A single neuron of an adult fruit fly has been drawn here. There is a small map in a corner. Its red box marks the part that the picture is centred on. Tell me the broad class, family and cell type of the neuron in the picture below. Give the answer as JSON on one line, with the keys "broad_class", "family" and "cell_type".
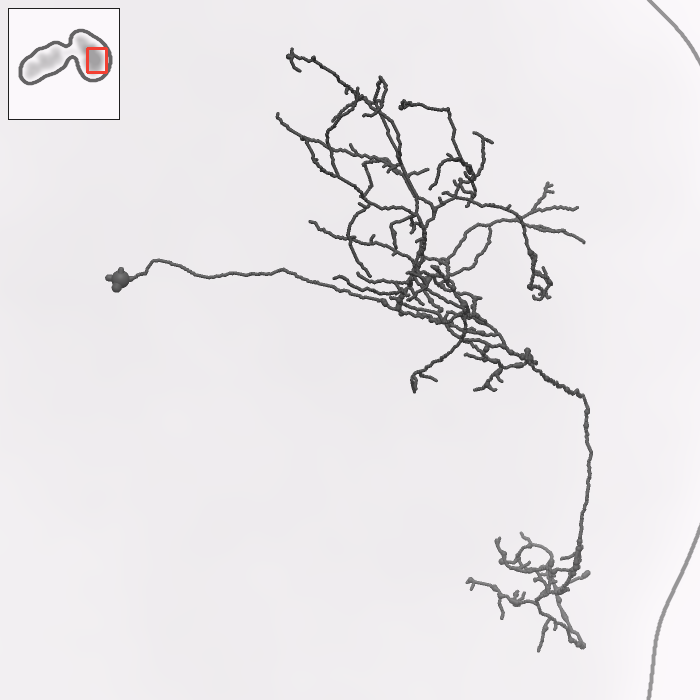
{"broad_class": "central-brain intrinsic neuron", "family": "hemilineage DM6_dorso_lateral", "cell_type": "SIP076"}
